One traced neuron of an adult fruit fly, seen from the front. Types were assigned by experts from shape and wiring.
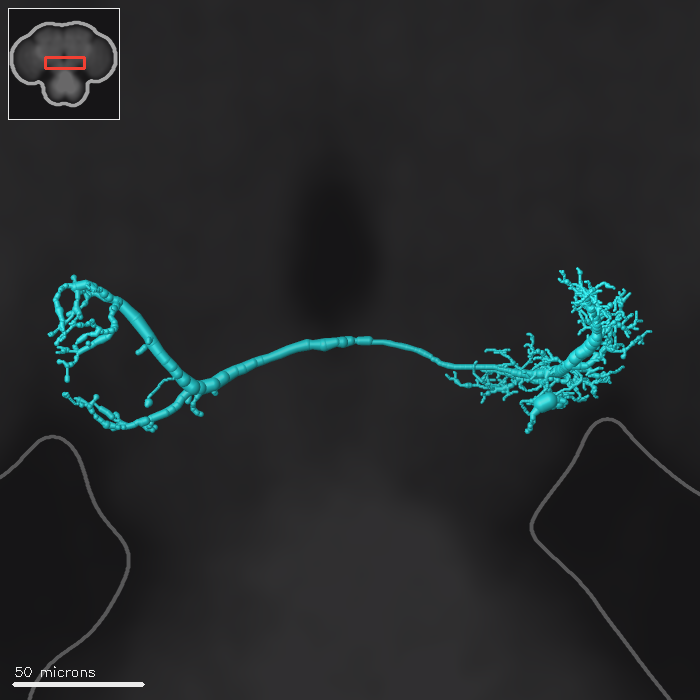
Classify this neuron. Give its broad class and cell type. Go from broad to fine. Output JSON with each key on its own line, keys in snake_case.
{
 "broad_class": "central-brain intrinsic neuron",
 "cell_type": "SAD107"
}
